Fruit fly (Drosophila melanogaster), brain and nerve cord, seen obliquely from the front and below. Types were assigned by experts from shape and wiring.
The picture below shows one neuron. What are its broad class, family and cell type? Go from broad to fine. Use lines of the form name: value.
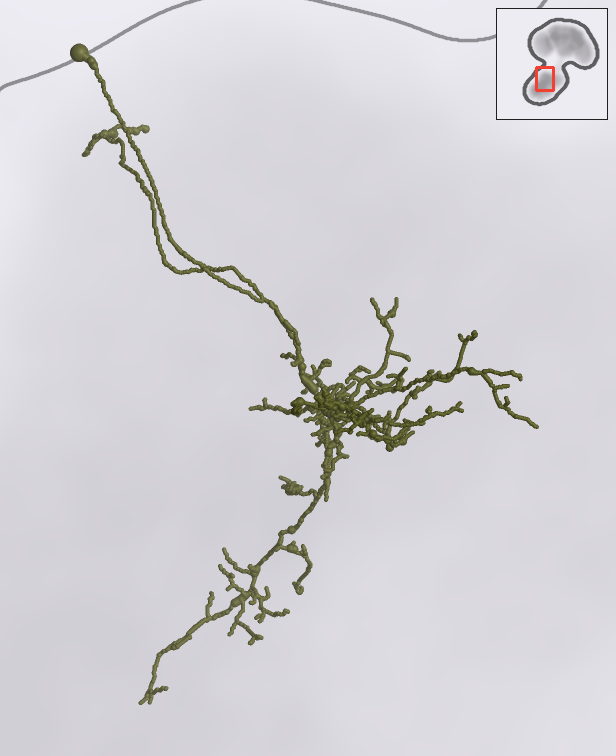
broad class: nerve-cord intrinsic neuron
family: hemilineage 11A
cell type: IN11A030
